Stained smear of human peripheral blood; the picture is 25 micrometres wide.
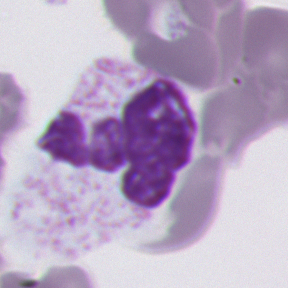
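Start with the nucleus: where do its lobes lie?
In a row across the middle and the right side of the cell.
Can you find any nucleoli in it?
No, none are visible.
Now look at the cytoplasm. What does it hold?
Scattered small pinkish-violet granules, inside an outline that is irregular rather than round.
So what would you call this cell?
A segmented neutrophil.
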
